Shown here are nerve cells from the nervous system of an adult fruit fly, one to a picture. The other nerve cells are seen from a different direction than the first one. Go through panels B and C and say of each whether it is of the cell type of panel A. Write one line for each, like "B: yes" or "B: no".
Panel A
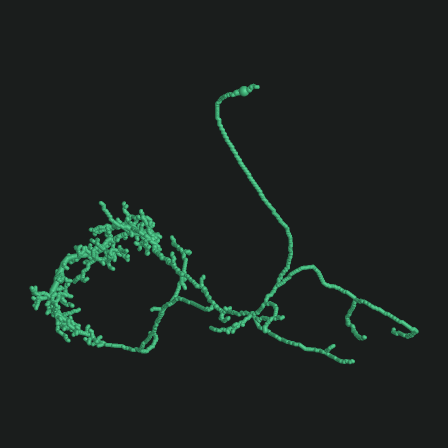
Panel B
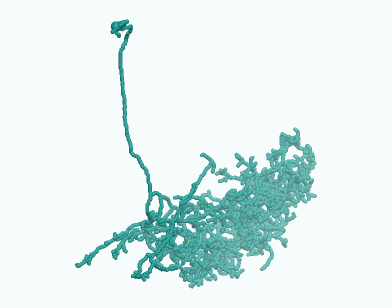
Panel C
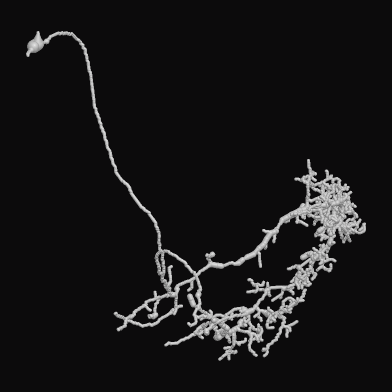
B: no
C: yes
